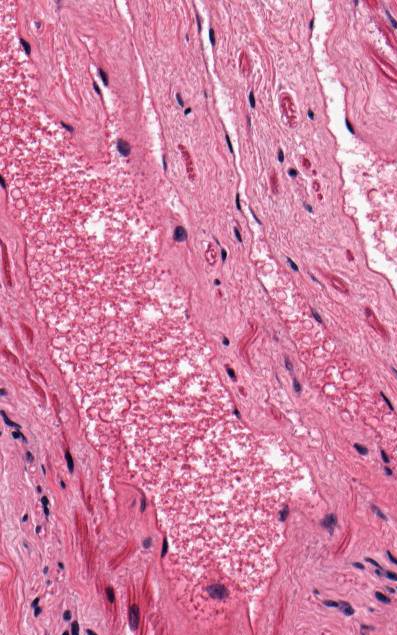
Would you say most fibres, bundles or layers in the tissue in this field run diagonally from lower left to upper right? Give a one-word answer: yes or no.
No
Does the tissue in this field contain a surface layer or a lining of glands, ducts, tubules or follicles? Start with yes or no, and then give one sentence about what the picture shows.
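No. No epithelial lining is present anywhere in the field.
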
